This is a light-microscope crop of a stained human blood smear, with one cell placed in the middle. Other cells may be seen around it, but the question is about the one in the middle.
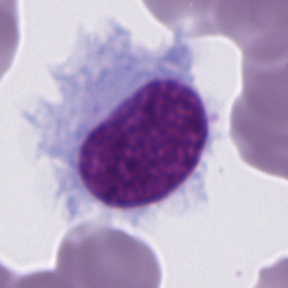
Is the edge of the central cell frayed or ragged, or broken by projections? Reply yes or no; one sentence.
Yes, this cell has a rough edge that is ragged or bears projections, blebs or tags.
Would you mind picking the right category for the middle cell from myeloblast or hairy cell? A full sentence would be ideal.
Of the cells in this crop, the central one is a hairy cell.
